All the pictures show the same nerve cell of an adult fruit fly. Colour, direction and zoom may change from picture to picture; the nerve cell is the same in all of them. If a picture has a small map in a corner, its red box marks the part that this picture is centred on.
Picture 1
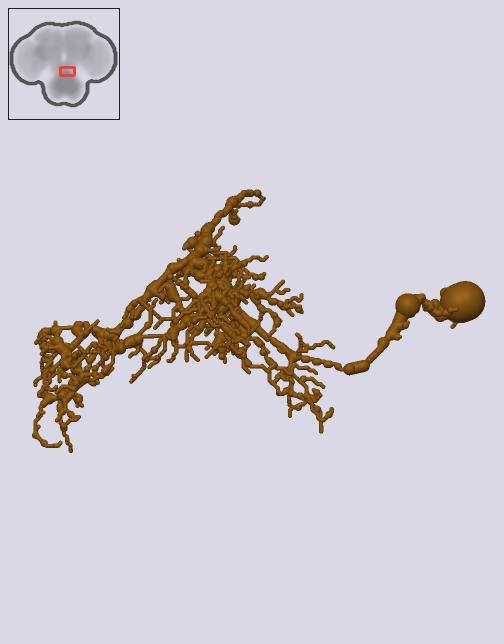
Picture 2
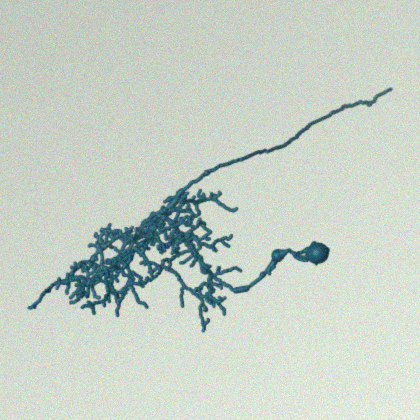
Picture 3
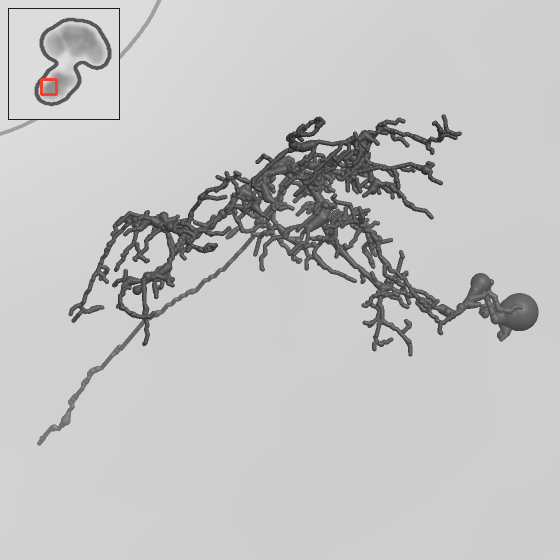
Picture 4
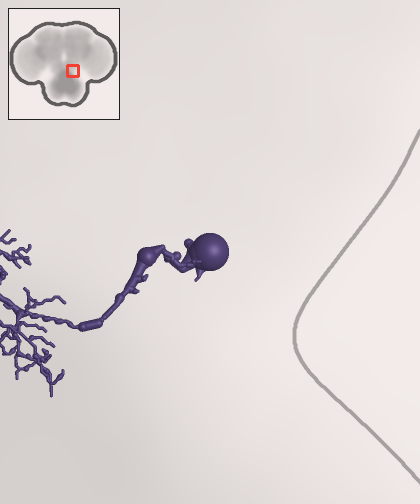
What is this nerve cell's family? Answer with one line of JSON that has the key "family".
{"family": "hemilineage 06A"}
